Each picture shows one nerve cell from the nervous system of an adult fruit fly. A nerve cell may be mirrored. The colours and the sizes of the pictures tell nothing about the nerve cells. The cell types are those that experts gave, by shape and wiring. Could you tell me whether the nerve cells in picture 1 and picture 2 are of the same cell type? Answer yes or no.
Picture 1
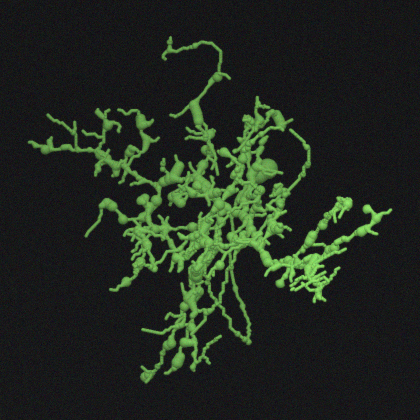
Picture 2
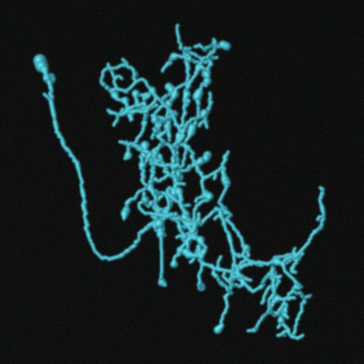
no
